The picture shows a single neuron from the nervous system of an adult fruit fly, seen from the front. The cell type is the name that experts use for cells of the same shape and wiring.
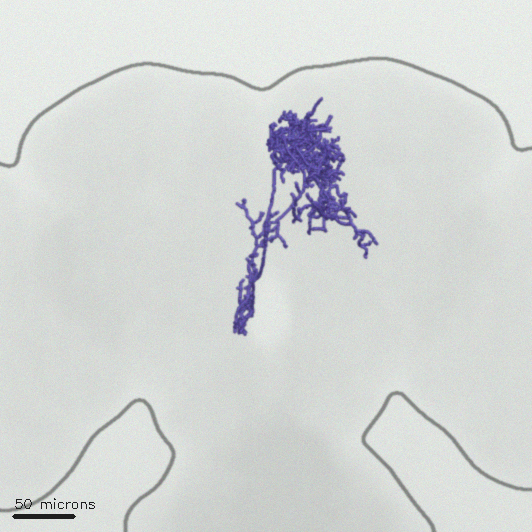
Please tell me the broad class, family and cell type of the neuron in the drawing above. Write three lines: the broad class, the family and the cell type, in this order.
central-brain intrinsic neuron
hemilineage SMPpm1
SMP456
